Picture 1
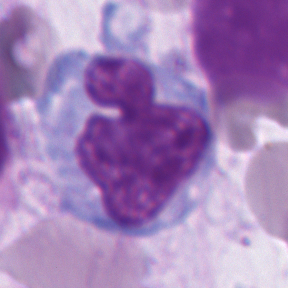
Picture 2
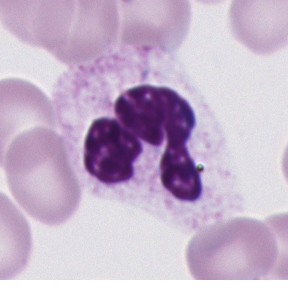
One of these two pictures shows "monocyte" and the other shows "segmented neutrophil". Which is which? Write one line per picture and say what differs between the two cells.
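In picture 1 we see a monocyte: No distinct granules are visible in the cytoplasm.
In picture 2 we see a segmented neutrophil: Fine pink-lilac granules are scattered evenly through the cytoplasm.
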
